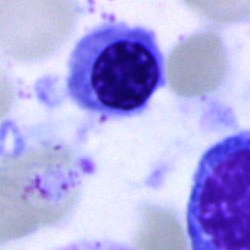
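Erythroblast, seen here as the cell in the middle of a stained bone marrow smear. Notice how the nucleus sits off-centre, over toward the right side of the cell. Its chromatin is dark purple and coarsely clumped. Now follow the blue cytoplasm around it: the band is widest on the left side.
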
